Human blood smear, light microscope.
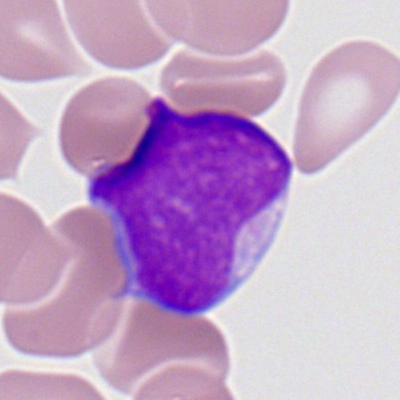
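Myeloblast, the central cell in a stained human blood smear seen by light microscopy. The nucleus occupies most of the cell, and its chromatin is finely granular and evenly spread. Cytoplasm is scant and pale blue. A small pointed projection extends from the top edge of the cell.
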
